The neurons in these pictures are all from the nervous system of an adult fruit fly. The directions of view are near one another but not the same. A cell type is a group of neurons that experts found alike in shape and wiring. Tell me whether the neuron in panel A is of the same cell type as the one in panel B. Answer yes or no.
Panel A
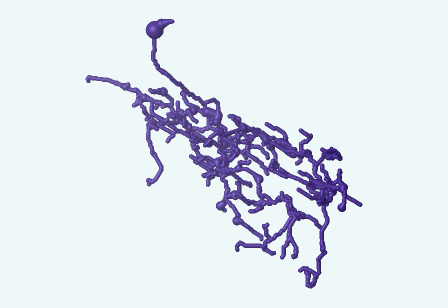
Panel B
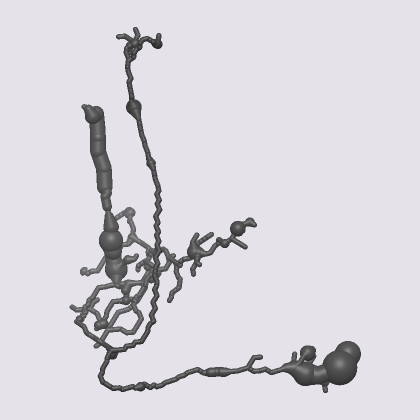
no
